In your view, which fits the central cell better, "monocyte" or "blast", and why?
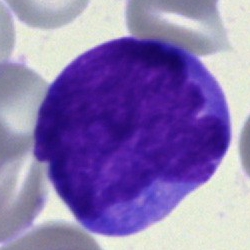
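This is a blast. The deciding point is the cytoplasm, which forms only a scant rim, widest along the lower edge.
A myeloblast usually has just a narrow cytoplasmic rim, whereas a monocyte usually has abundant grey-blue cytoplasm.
That scant rim sides with the blast rather than the monocyte. Otherwise, the nucleus fills most of the cell and has a notch on its right side, and the cytoplasm is blue.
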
